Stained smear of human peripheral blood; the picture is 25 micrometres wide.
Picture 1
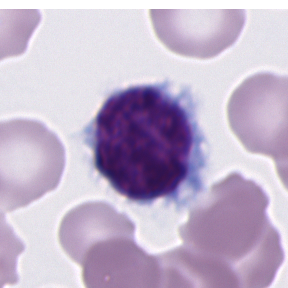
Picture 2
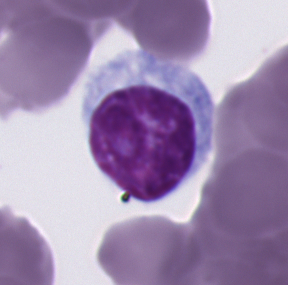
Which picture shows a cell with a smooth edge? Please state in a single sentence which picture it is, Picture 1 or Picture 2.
Smooth is the outline of the cell in picture 2.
